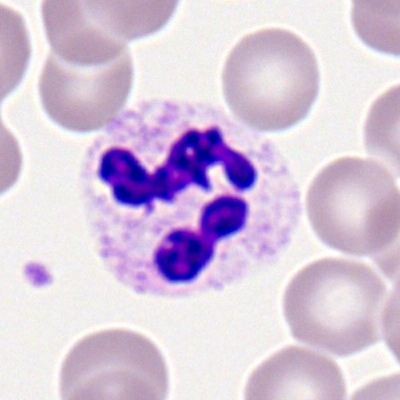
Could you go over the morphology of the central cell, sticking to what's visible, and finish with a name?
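Look first at the edge: the outline is roughly round, just slightly uneven. The nucleus is divided into several separate lobes, and no nucleoli are visible within it. Fine lilac granules are scattered evenly through the cytoplasm. This is a segmented neutrophil.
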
